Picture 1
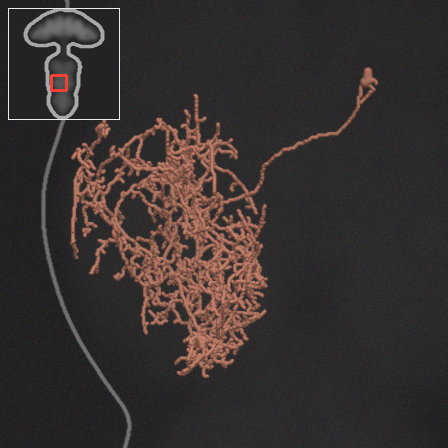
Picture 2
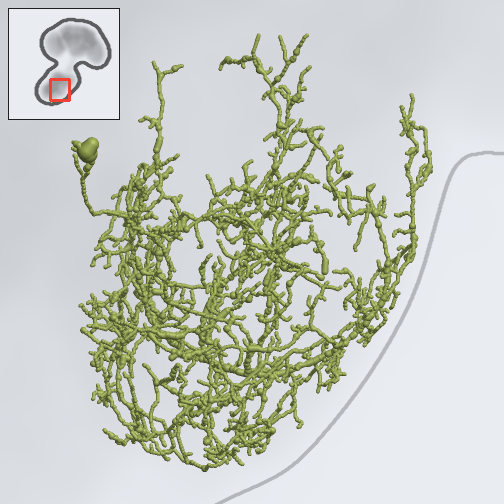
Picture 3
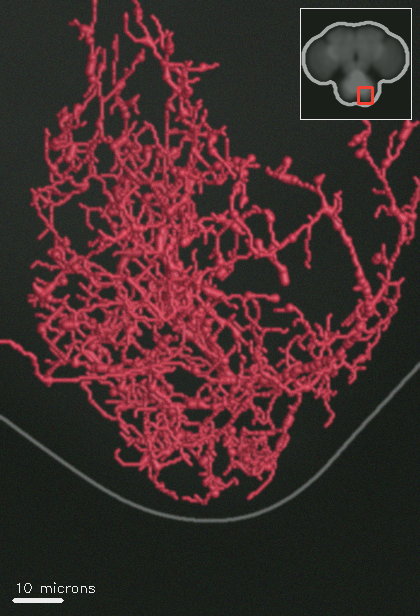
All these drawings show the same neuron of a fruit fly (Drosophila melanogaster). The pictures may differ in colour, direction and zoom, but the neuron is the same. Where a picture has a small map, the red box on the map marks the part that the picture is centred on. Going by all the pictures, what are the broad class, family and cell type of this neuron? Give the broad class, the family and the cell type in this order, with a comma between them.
nerve-cord intrinsic neuron, hemilineage 13B, IN13B013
